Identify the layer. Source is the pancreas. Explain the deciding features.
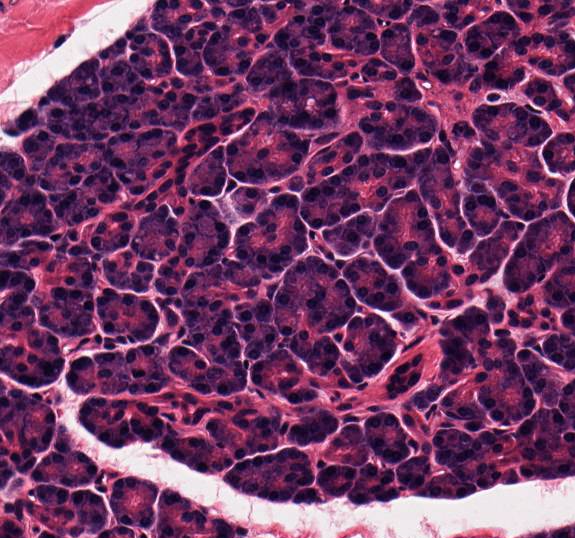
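The field shows exocrine pancreas. Its acinar cells have round dark nuclei at the base, toward the outer edge of each acinus, and pink, granular cytoplasm toward the centre.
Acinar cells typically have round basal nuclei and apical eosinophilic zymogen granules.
Every acinus looks serous, with no pale mucous cells.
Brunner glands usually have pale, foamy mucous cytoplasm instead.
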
